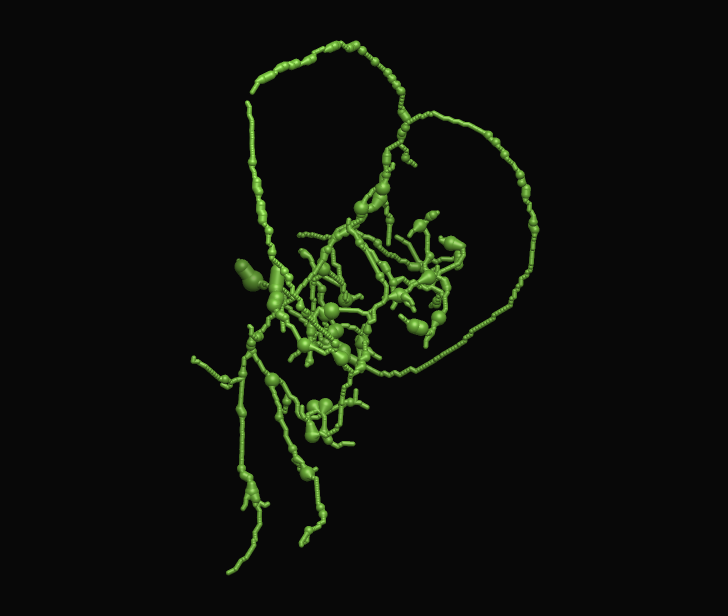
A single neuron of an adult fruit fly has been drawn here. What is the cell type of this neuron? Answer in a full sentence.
The cell type is SMP352.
